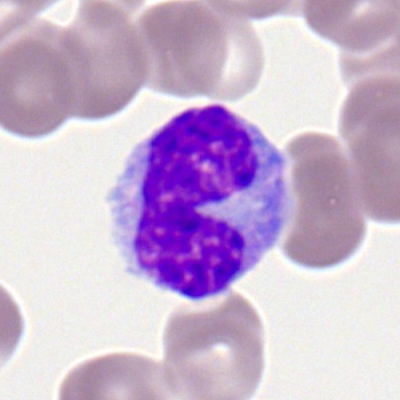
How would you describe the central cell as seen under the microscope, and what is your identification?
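Roughly round, the cell has a slightly ragged edge. The nucleus lies toward the left side of the cell and carries a deep notch that opens toward the right. No coarse coloured granules are present in the cytoplasm. Answer: monocyte.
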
